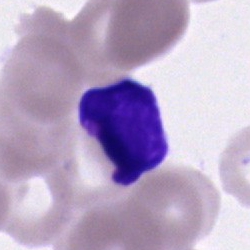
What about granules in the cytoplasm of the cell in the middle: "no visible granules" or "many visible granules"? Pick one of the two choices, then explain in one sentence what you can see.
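No visible granules. No granules are visible in the cell.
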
